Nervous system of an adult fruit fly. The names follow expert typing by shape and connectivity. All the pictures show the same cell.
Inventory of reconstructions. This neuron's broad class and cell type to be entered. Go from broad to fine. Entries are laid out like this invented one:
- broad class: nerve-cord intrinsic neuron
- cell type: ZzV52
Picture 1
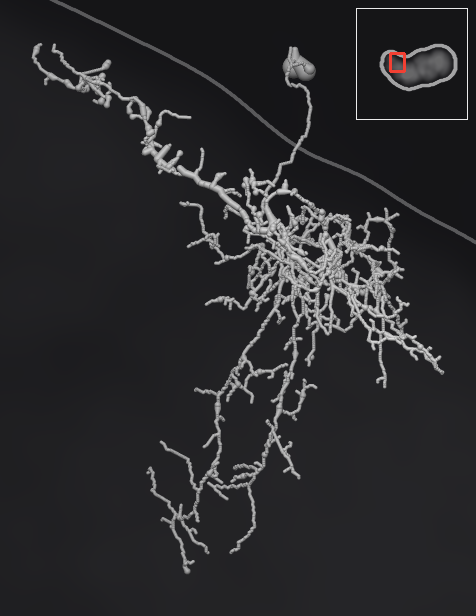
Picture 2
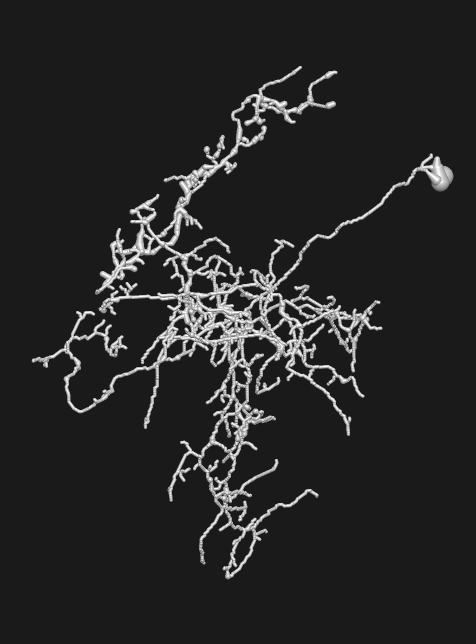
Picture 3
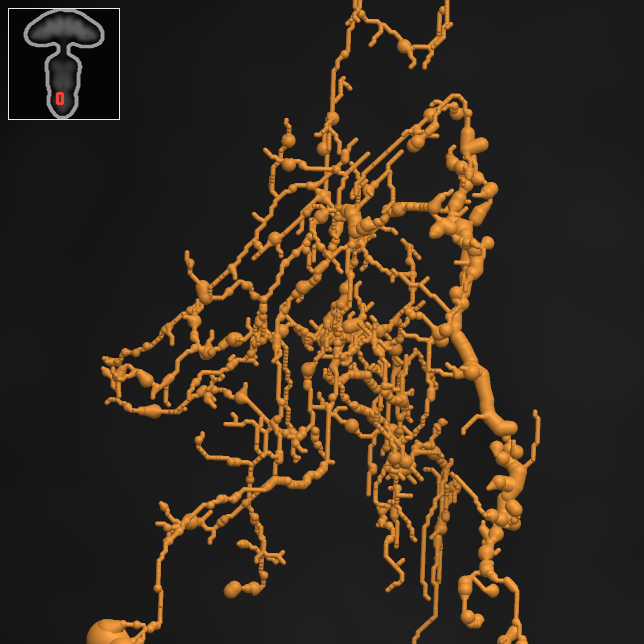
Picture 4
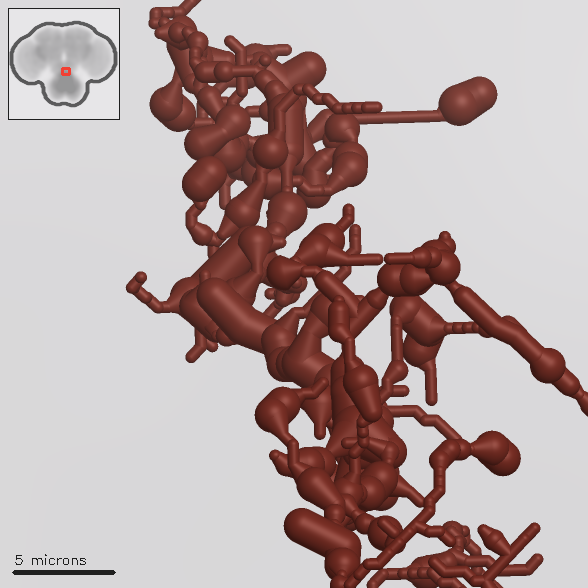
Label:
- broad class: nerve-cord intrinsic neuron
- cell type: INXXX402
